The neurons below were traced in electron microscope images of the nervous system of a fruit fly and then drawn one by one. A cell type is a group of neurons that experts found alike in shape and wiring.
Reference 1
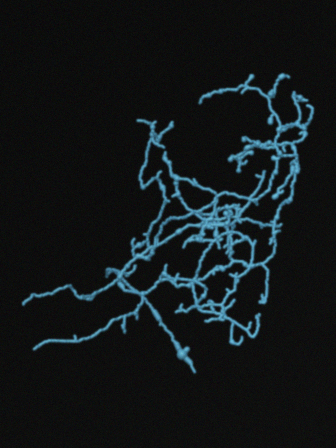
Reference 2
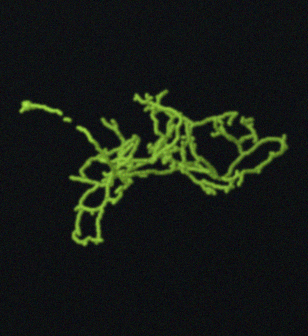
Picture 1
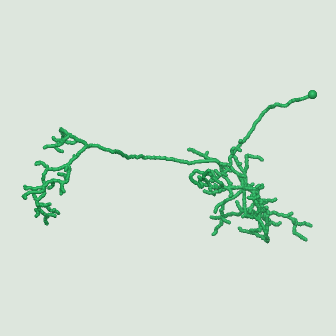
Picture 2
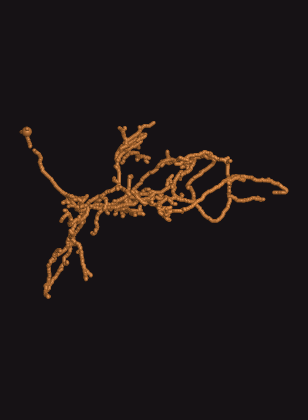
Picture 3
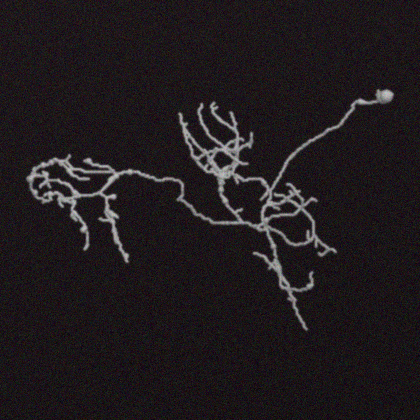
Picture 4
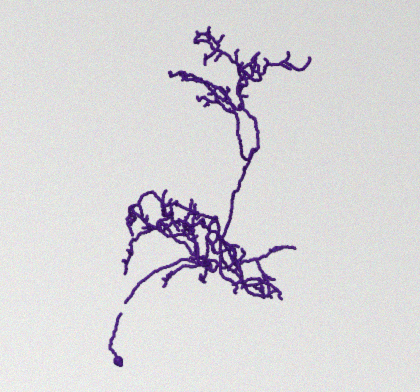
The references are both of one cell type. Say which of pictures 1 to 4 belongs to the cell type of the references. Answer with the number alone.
2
